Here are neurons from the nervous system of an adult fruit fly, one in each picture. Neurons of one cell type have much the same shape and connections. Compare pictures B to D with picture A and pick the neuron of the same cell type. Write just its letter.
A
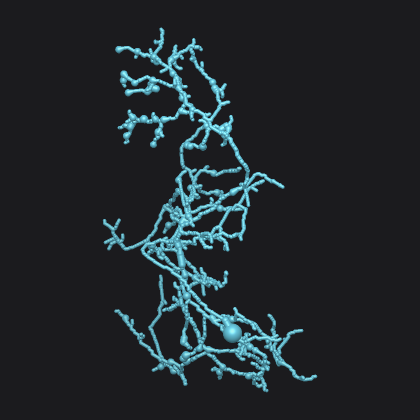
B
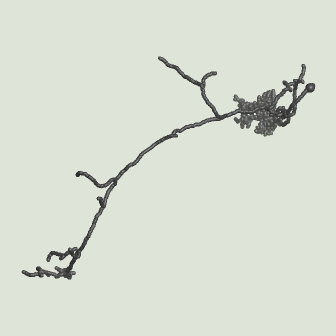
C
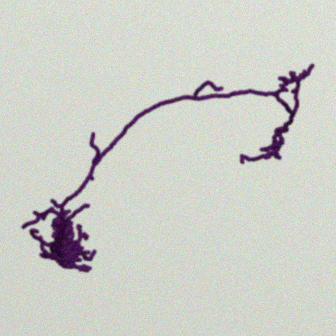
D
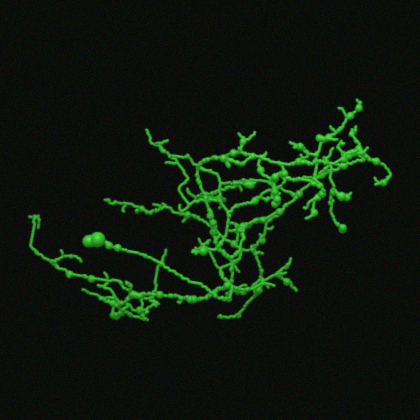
D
